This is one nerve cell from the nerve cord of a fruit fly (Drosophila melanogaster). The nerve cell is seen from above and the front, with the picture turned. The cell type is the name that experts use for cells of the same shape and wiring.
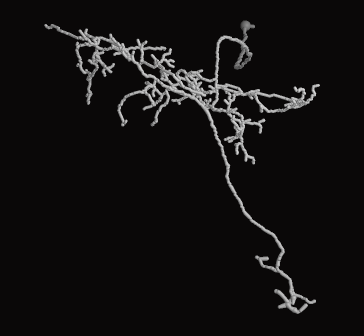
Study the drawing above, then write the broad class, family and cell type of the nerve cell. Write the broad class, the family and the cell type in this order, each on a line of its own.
nerve-cord intrinsic neuron
hemilineage 06A
IN06A070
